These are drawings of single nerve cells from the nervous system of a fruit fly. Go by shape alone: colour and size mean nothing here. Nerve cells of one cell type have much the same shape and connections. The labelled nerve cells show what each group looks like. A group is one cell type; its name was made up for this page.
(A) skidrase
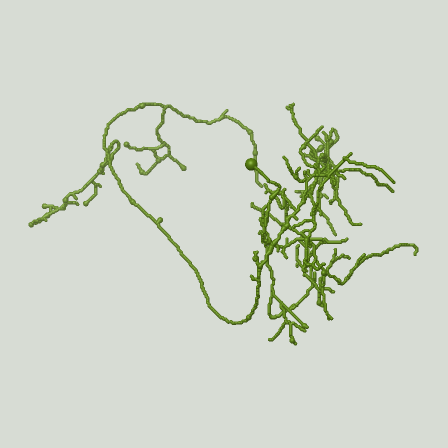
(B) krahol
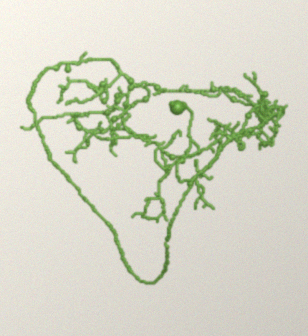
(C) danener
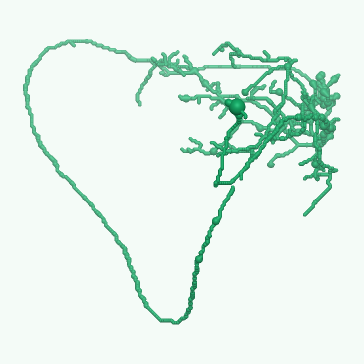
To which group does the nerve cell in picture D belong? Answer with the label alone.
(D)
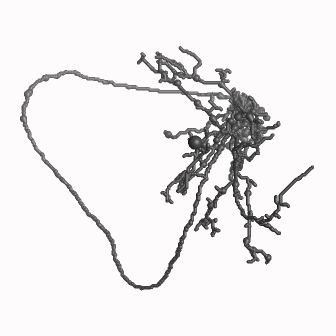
danener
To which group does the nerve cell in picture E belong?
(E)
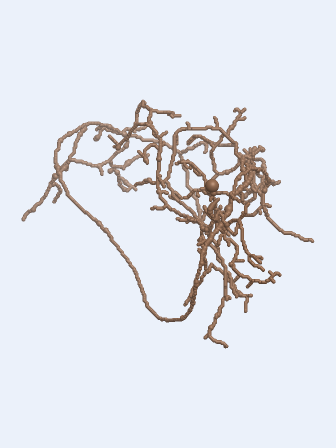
skidrase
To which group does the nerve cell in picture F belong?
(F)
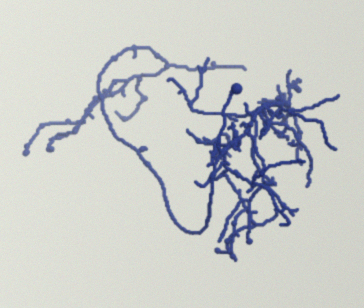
skidrase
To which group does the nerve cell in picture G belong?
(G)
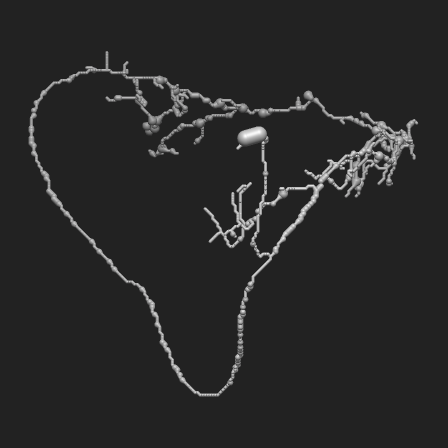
krahol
